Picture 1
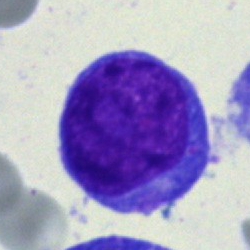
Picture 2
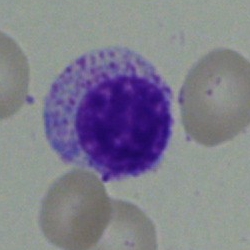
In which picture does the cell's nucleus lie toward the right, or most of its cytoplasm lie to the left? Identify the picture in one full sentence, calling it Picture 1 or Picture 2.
In picture 2, most of the cytoplasm is found to the left of the nucleus.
